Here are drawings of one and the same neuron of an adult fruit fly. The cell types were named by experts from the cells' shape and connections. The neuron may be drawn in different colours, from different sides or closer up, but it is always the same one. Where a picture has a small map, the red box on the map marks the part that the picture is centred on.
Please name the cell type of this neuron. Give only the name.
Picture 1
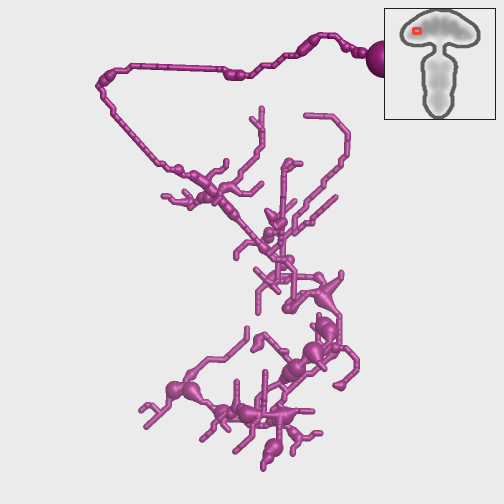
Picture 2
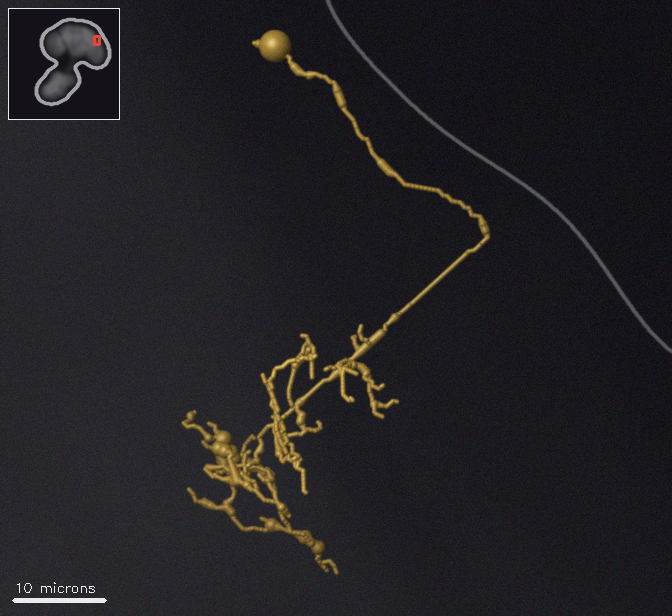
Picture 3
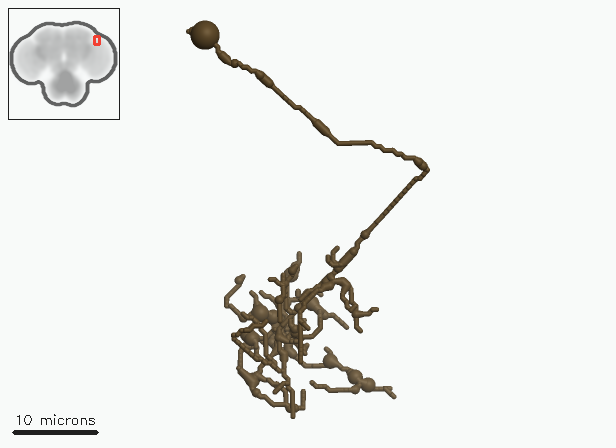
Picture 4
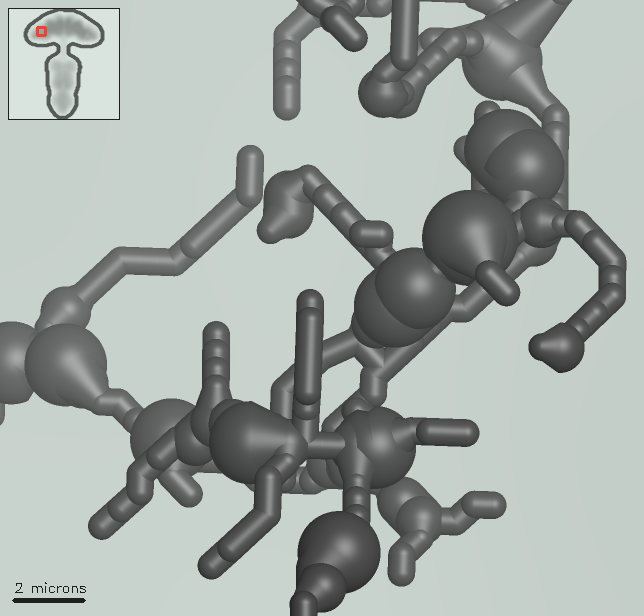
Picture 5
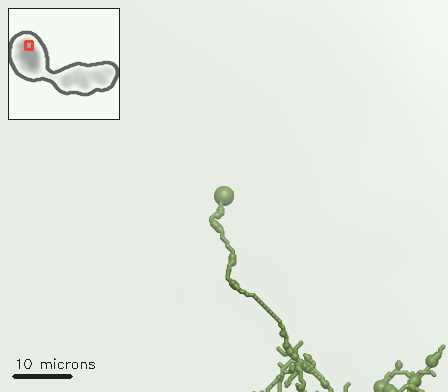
Mi17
